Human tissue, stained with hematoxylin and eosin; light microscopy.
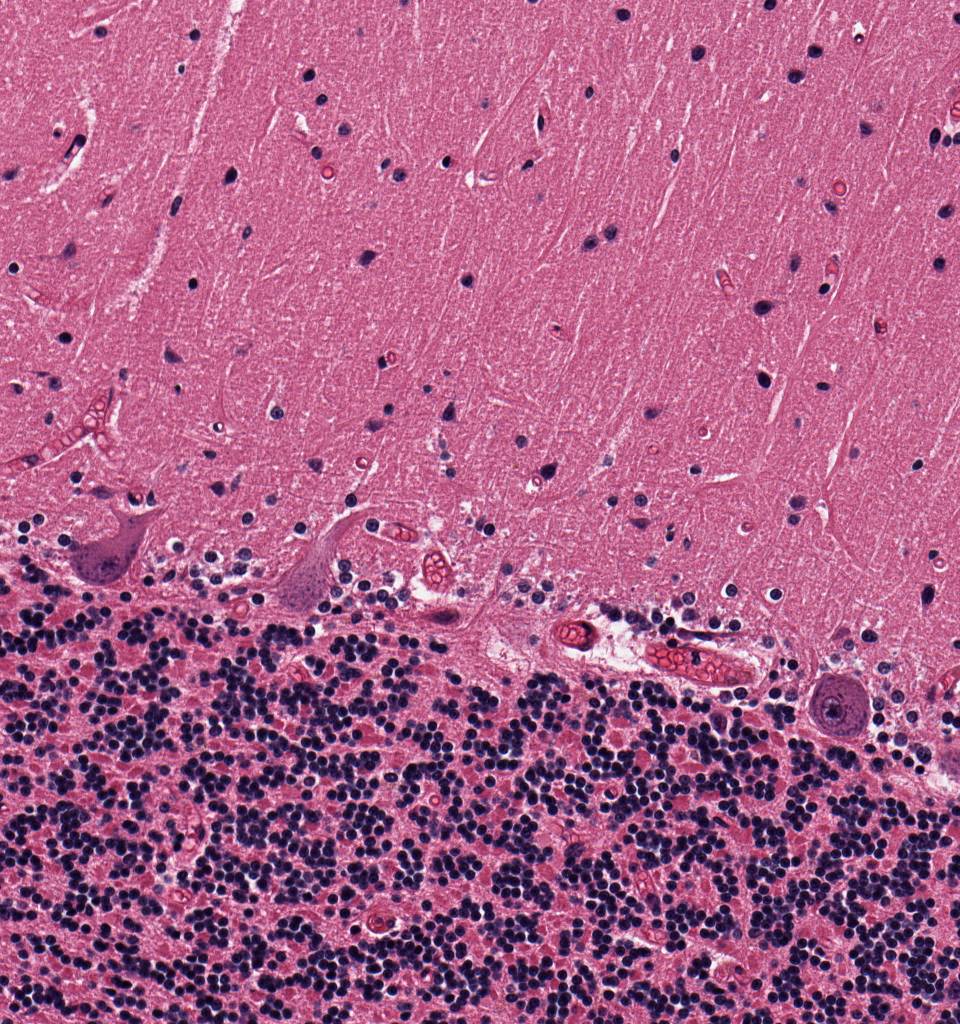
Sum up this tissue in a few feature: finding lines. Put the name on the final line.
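Layout: pale upper layer above a dense dark-nucleated lower layer, boundary running roughly across the field
Upper layer: finely fibrillar pink matrix, scattered small nuclei
Lower layer: crowded small, round, dark nuclei with very little visible cytoplasm
Vessels: small, packed with red blood cells, along the boundary from middle to right
Name: cerebellum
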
